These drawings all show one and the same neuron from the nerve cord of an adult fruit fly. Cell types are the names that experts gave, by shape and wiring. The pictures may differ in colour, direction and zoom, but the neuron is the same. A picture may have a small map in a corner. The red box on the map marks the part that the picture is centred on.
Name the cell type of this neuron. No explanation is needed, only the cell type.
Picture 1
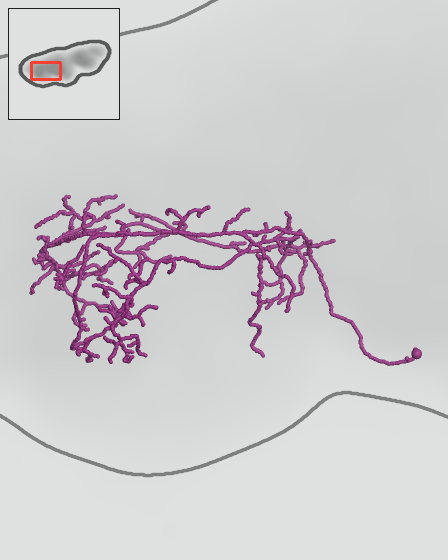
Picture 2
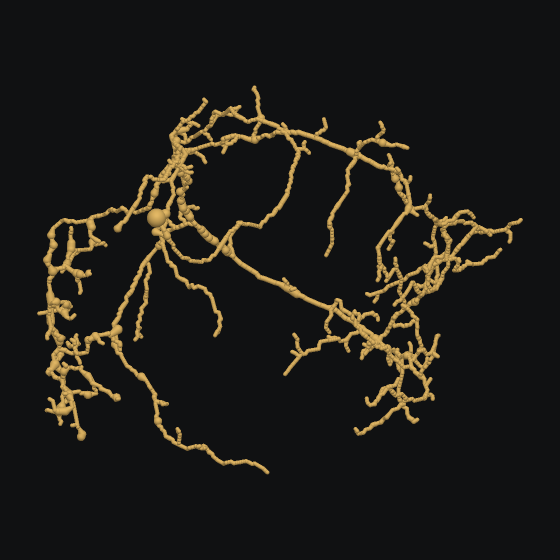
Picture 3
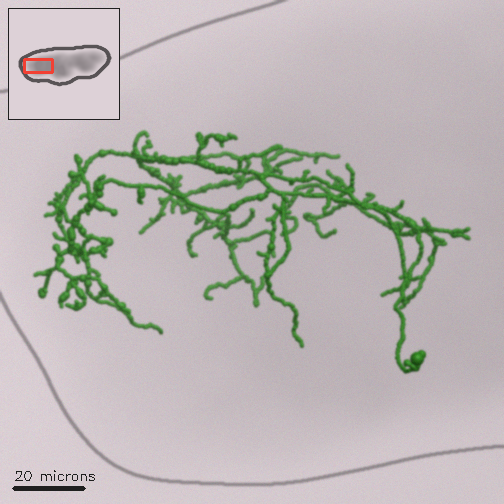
IN03A069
